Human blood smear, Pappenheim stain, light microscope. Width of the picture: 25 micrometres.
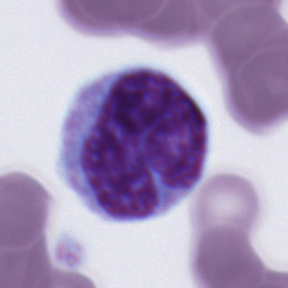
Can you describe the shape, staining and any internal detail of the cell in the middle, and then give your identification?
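Cell shape: round, with a smooth edge. Nuclear position: the nucleus fills most of the cell and sits toward the right, leaving a crescent of cytoplasm on the left. Nuclear outline: a cleft indents its lower edge. Chromatin: dark purple and clumped. Name: monocyte.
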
